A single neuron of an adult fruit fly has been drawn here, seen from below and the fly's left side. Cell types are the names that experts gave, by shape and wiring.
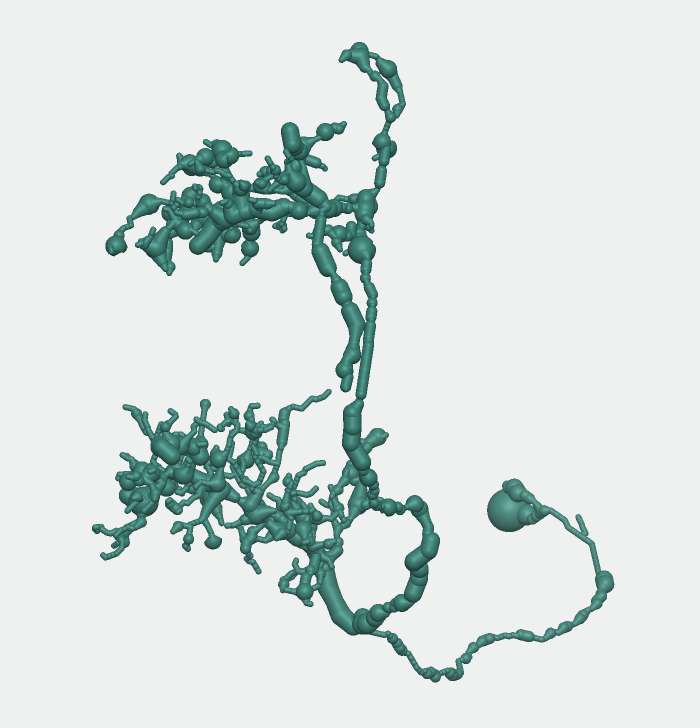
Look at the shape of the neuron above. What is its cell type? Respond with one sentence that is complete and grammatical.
The neuron is of cell type hDeltaB.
